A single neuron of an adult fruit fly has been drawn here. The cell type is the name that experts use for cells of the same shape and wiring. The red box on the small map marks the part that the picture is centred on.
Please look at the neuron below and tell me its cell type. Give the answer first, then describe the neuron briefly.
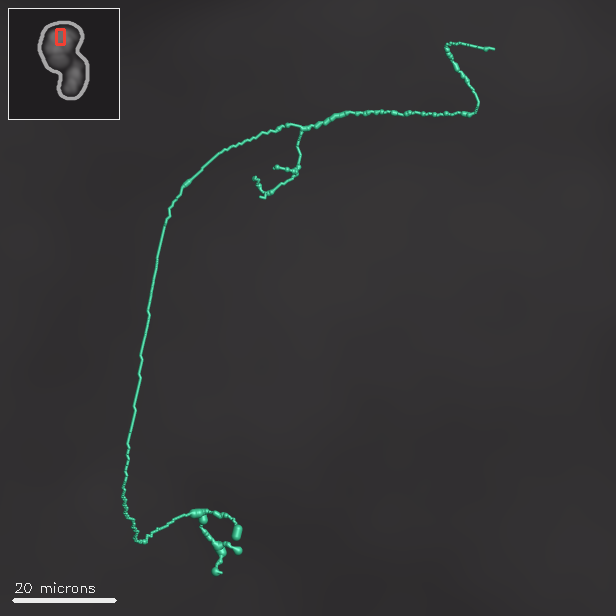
Its cell type is ORN_DA2. This is a sensory neuron entering the brain. The drawing shows no cell body. From top to bottom in the picture it spans about 110 microns. There are a dozen or fewer branch ends.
